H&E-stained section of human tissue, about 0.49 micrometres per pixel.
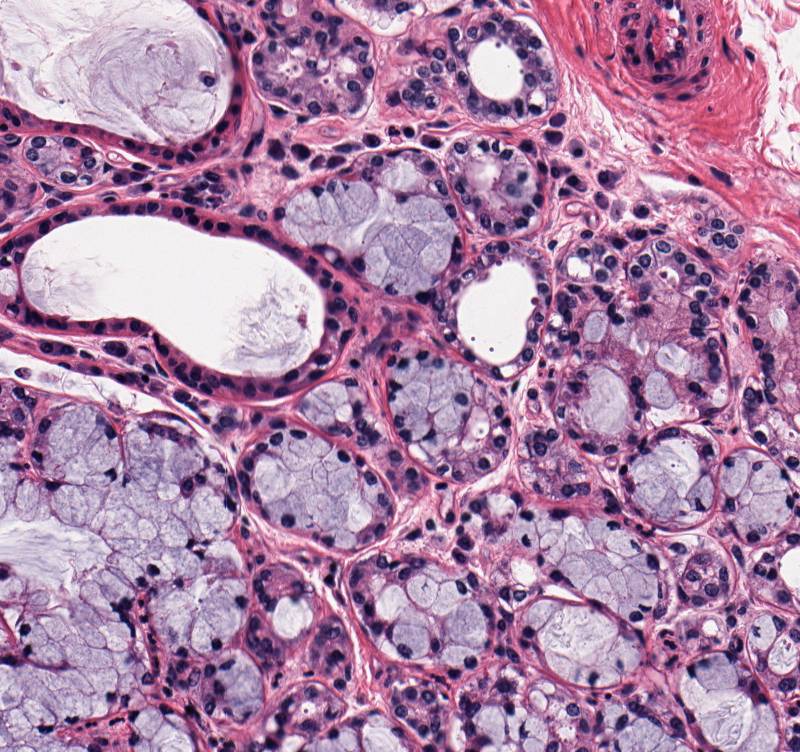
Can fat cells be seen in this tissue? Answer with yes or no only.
No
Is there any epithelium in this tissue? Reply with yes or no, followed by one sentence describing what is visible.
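Yes. Large dilated ducts in the upper left are lined by a thin layer of small cells with dark nuclei.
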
